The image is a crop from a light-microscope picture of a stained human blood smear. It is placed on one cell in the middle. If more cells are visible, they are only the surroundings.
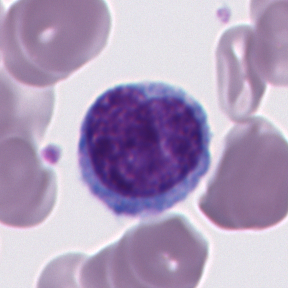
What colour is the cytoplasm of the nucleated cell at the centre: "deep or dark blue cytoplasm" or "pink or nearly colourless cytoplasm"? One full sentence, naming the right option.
The cytoplasm is stained a deep, dark or strong blue in this cell.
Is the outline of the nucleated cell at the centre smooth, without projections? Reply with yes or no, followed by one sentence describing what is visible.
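No. The cell margin is finely ragged rather than smooth.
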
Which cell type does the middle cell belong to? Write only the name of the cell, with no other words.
monocyte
